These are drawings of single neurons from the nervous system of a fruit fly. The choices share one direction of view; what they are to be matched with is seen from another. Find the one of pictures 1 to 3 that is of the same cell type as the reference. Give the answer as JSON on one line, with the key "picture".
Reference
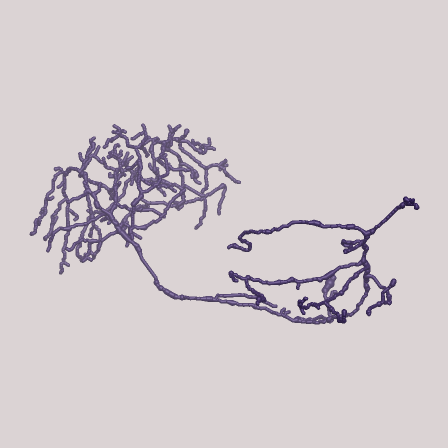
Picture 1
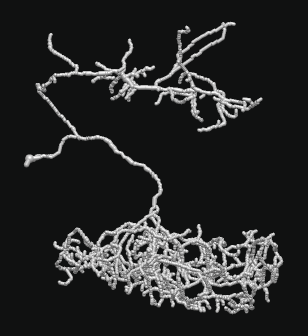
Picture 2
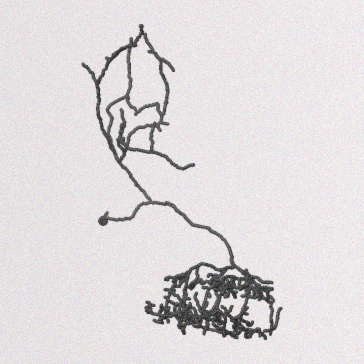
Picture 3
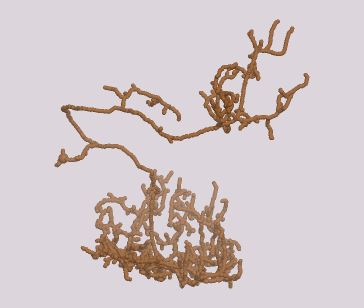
{"picture": 2}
